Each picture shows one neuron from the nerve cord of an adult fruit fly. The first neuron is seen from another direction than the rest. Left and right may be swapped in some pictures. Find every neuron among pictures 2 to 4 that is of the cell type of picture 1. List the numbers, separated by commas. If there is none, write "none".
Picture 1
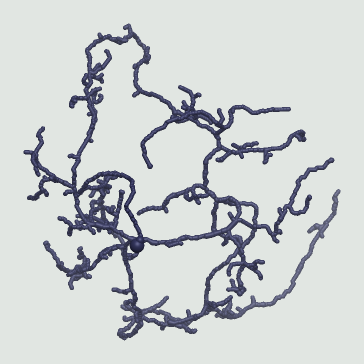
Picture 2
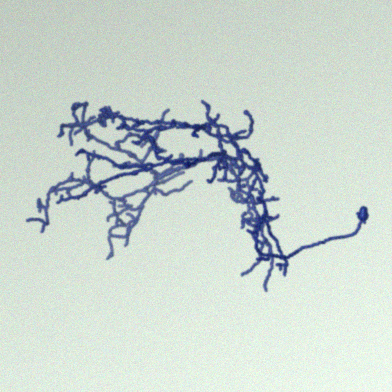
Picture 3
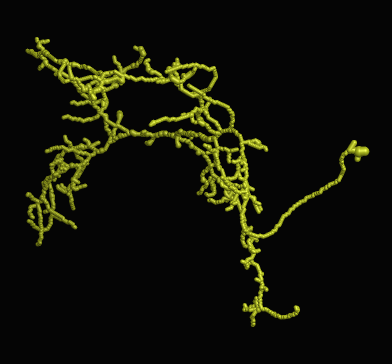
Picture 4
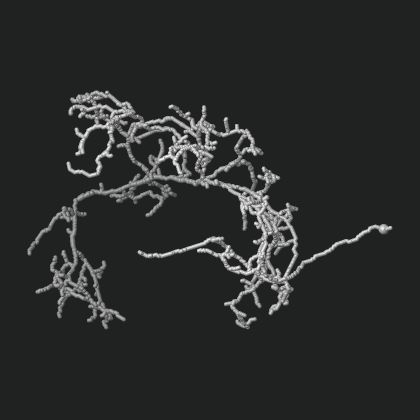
none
